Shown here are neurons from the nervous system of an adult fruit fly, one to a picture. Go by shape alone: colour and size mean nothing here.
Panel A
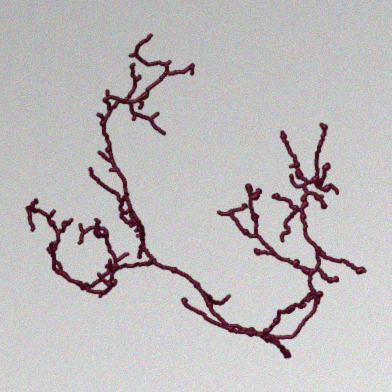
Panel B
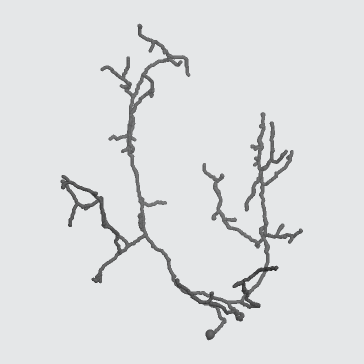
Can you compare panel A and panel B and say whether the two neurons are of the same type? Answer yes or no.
yes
